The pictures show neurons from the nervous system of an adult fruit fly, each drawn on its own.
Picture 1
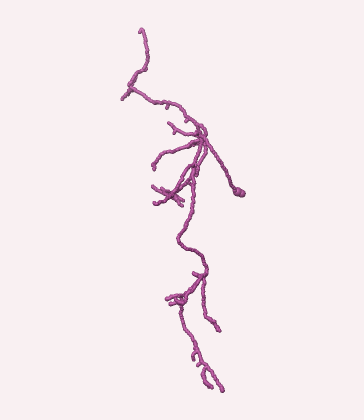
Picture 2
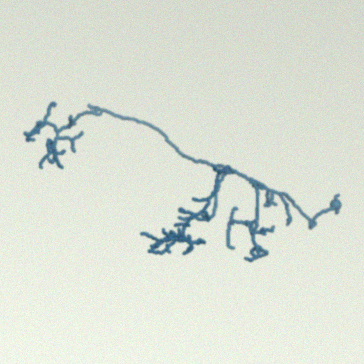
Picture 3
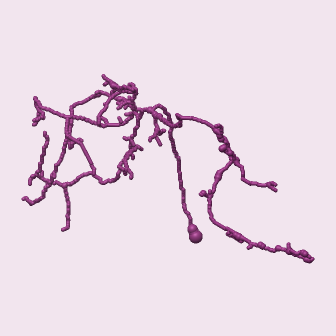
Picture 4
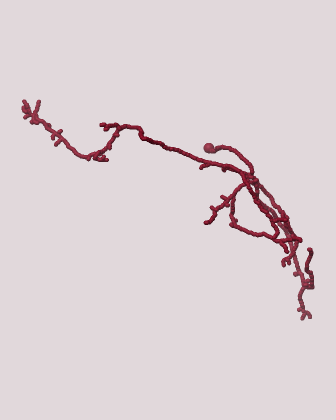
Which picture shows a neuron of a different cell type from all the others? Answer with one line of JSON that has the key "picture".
{"picture": 2}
